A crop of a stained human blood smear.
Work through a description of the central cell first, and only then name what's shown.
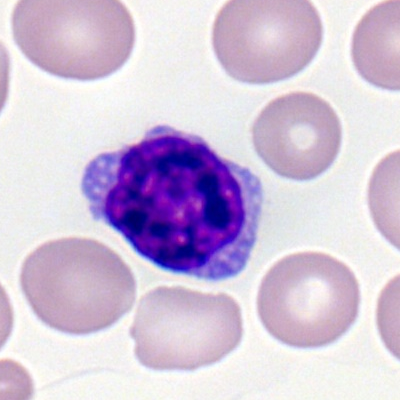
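An irregular, angular outline, rather than a smoothly round one, bounds this cell. Its chromatin is dark purple and coarsely clumped. The cytoplasm holds no coarse orange or dark granules. Red cells lie around it without overlapping it. The cell is a lymphocyte.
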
